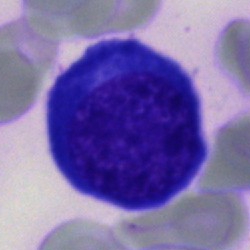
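Proerythroblast. Outline roundish, with a few flattened, slightly angular stretches. Cytoplasm deep, intense blue; narrow rim, broadest at upper left. Chromatin coarse, gathered into darker clumps.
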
